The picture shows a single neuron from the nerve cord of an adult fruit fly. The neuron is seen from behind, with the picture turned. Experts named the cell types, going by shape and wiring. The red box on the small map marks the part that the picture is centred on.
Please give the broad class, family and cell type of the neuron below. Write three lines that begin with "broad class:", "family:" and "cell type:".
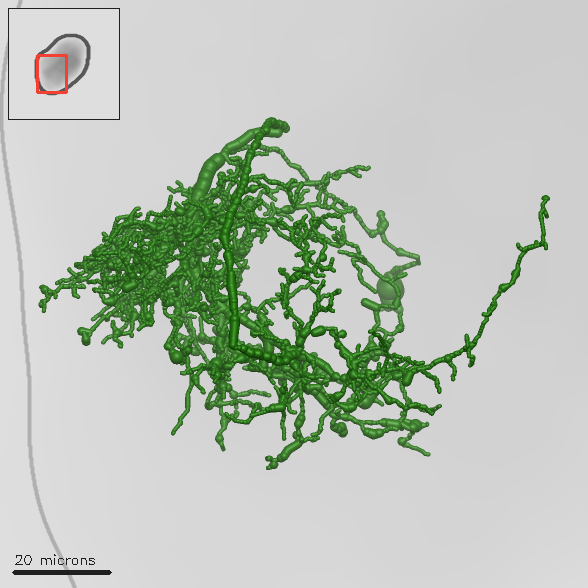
broad class: nerve-cord intrinsic neuron
family: hemilineage 13B
cell type: IN13B009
